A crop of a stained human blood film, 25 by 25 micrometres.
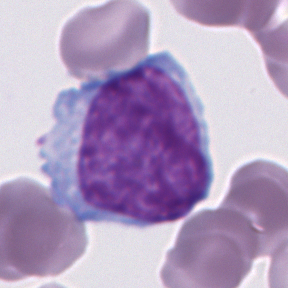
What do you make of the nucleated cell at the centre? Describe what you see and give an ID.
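Starting with the nucleus, I see a rounded outline, with no lobes and no deep indentation. It sits off-centre, toward the right side of the cell. Around it the cytoplasm is pale blue, forming a broad rim on the left but only a thin rim on the right. What I have here, then, is a myeloblast.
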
